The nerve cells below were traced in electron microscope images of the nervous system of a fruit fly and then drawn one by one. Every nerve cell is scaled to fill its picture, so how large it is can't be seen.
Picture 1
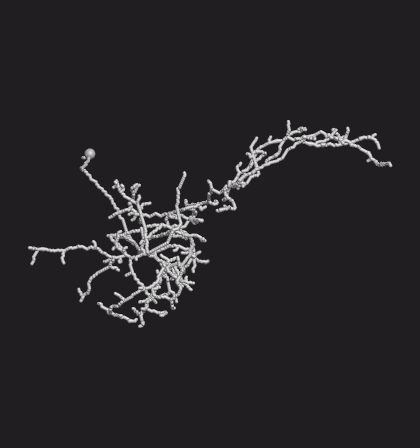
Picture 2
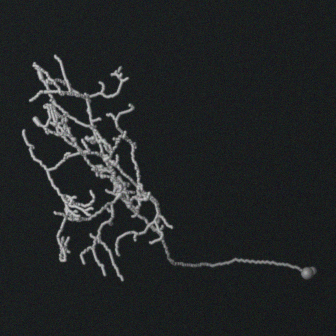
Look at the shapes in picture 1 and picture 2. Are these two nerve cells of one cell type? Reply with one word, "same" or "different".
different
